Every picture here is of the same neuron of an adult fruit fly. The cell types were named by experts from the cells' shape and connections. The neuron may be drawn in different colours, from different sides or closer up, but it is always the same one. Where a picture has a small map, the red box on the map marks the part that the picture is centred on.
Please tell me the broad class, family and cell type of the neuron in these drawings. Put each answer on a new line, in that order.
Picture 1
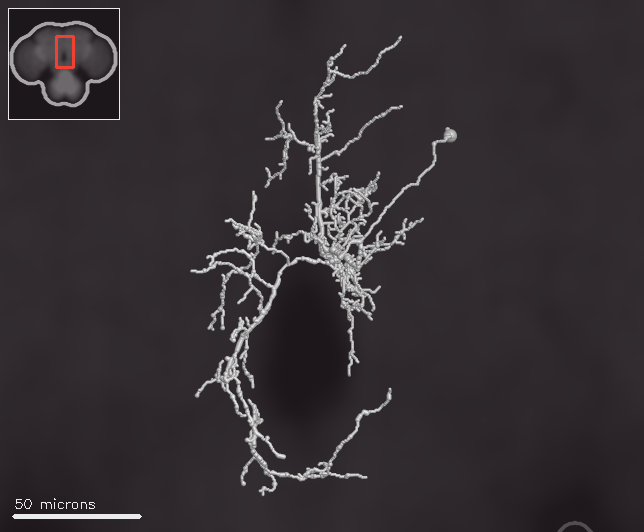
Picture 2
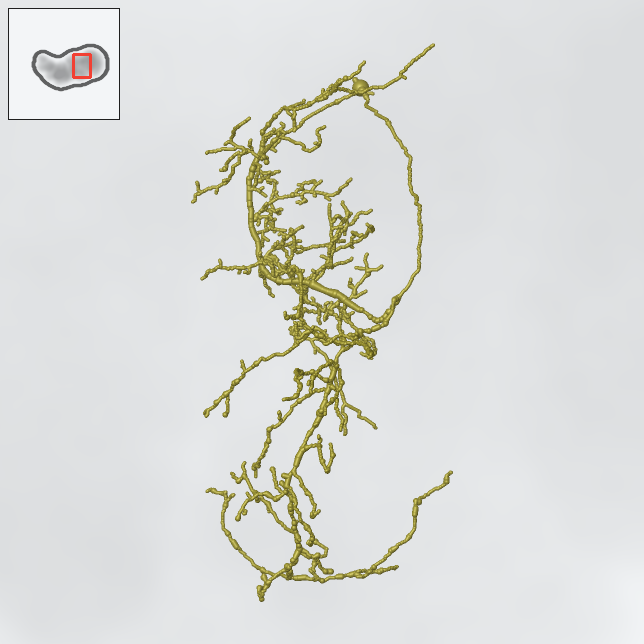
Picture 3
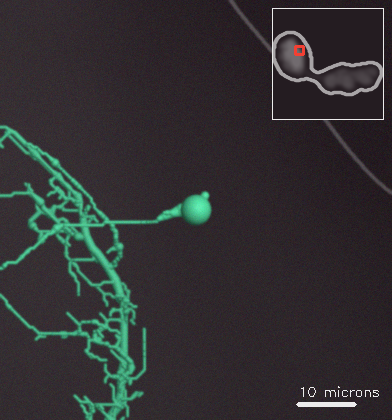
central-brain intrinsic neuron
hemilineage VLPp2
PS202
